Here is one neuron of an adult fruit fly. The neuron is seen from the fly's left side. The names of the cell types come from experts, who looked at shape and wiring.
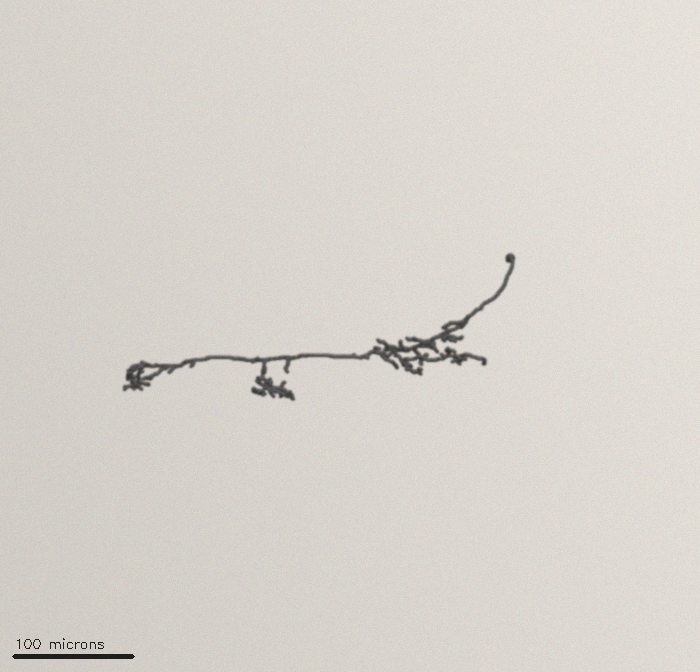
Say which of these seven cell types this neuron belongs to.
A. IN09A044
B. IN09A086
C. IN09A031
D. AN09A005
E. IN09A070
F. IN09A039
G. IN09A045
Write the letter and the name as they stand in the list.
E. IN09A070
